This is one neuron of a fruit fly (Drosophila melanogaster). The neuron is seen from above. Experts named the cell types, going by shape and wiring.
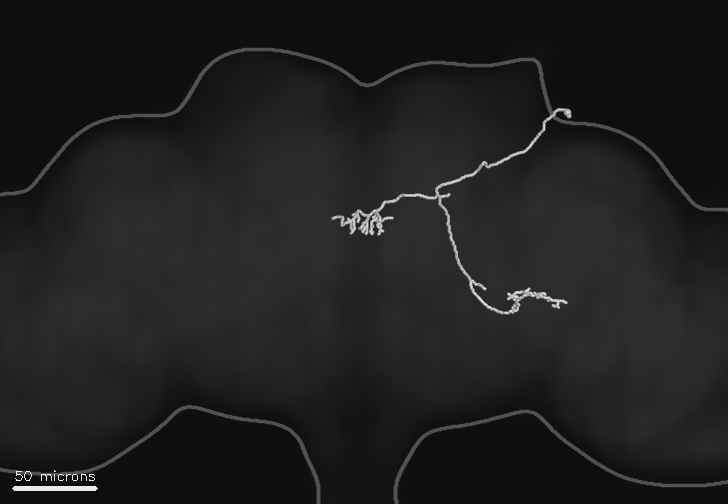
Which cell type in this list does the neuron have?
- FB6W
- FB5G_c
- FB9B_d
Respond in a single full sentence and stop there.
The cell type FB9B_d is the type of this neuron.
